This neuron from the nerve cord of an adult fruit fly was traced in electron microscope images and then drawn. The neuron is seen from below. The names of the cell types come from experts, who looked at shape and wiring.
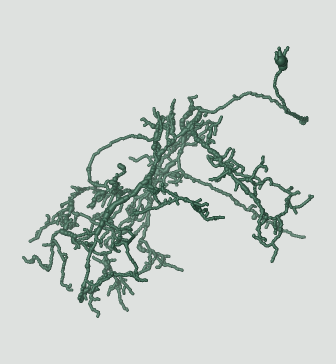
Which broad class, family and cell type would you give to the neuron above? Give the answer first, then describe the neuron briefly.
Its broad class is nerve-cord intrinsic neuron. Its family is hemilineage 03A. The cell type is IN03A039. The picture shows dozens of branch ends. As drawn here it is about as wide as it is tall.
